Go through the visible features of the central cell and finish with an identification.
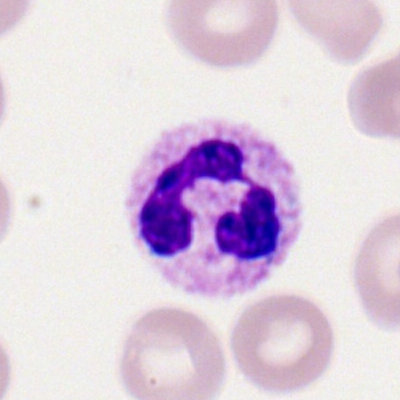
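Look at that roughly round outline, and the nucleus broken into several lobes that are still joined together. The chromatin is dense and dark purple, while fine lilac-pink granules pack the cytoplasm. That one's a segmented neutrophil.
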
